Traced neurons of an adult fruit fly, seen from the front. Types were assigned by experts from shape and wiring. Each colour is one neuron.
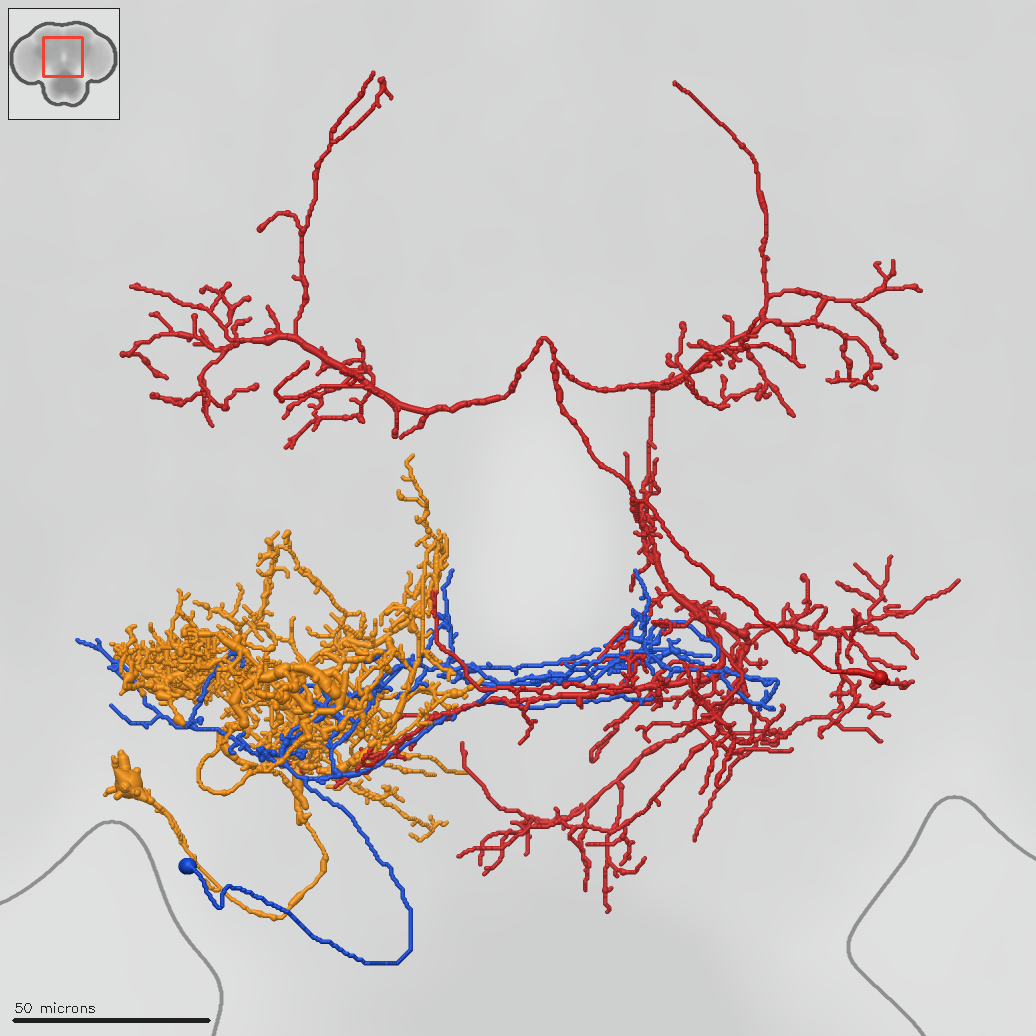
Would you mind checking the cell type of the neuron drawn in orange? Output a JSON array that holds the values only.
["CB0214"]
